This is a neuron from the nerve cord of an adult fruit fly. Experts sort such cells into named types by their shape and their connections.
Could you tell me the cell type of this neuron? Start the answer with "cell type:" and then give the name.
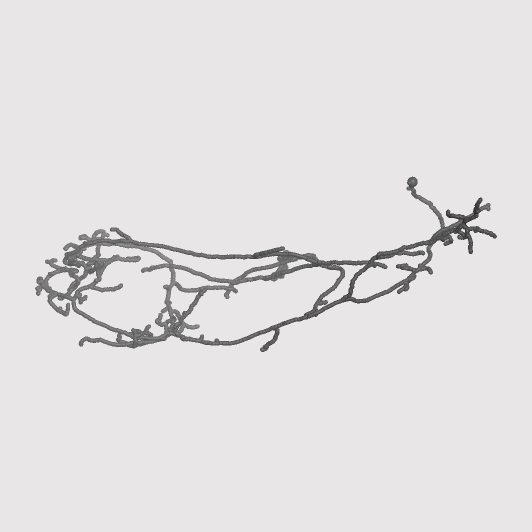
cell type: IN17A037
